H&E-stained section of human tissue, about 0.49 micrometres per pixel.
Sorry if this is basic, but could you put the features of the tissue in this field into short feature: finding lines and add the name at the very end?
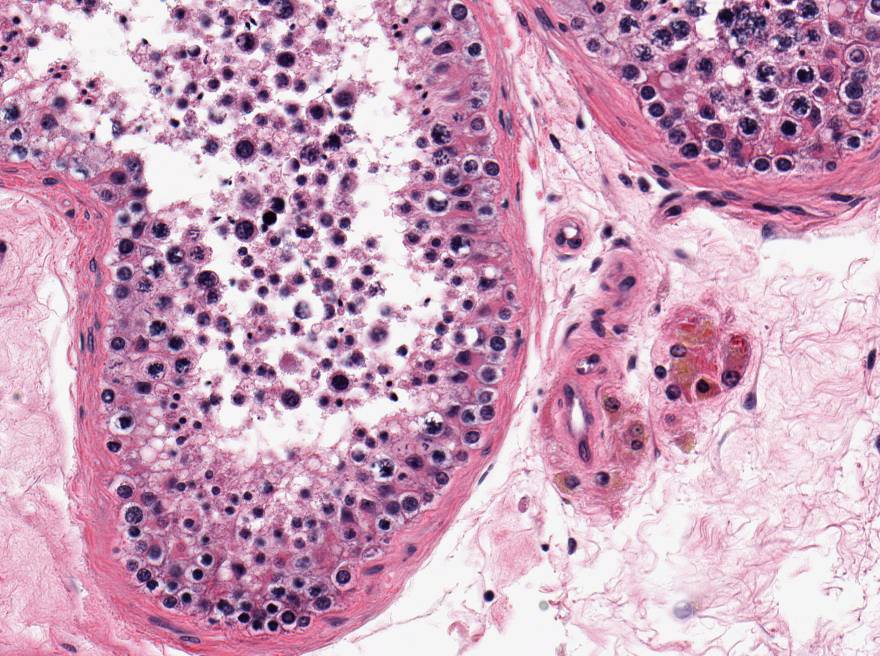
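Tubules: a large rounded one filling most of the left and centre; part of another at top right
Lining: many cells thick, crowded round cells stacked from wall to lumen
Spermatocytes: large round nuclei, coarse clumped chromatin, middle layers
Leydig cells: small clusters between tubules; pink cytoplasm, golden-brown granules
Name: testis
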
